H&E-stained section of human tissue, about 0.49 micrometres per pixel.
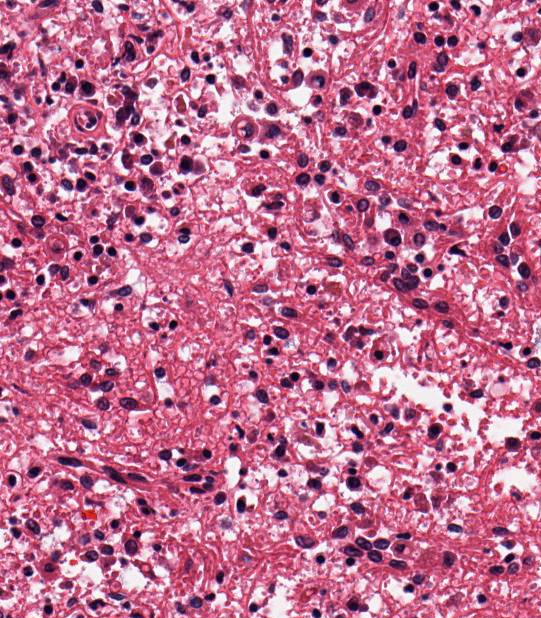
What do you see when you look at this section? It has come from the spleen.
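Notice the cells scattered diffusely over the whole field, forming no glands, tubules or other organised units. Between them lies a fine, wispy, pink fibrillary matrix. Most nuclei are small, round, dark. Upper left, a few larger cells hold plentiful glassy pink cytoplasm, nuclei pushed aside.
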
